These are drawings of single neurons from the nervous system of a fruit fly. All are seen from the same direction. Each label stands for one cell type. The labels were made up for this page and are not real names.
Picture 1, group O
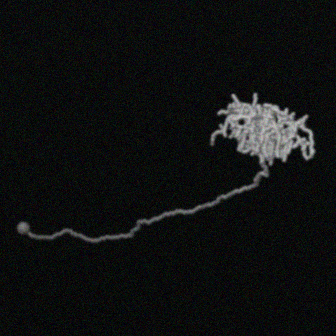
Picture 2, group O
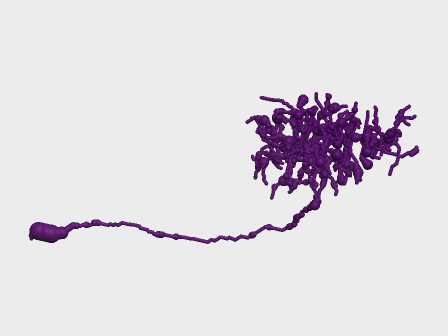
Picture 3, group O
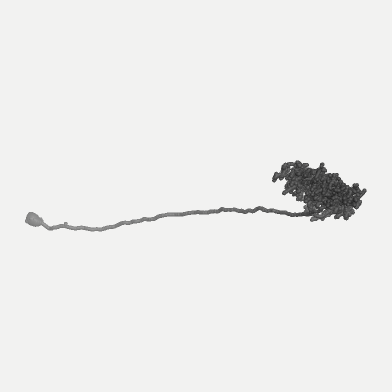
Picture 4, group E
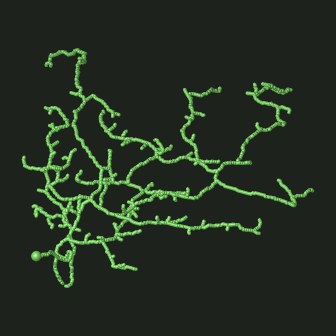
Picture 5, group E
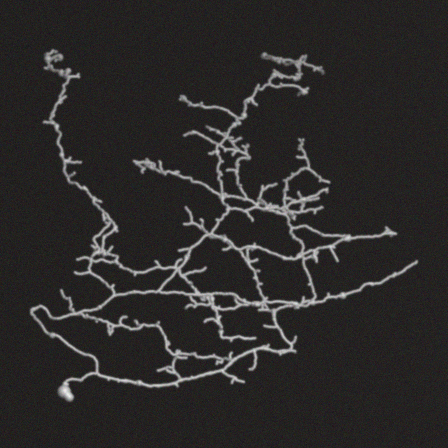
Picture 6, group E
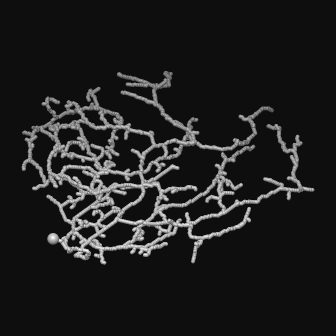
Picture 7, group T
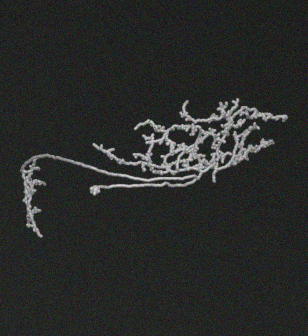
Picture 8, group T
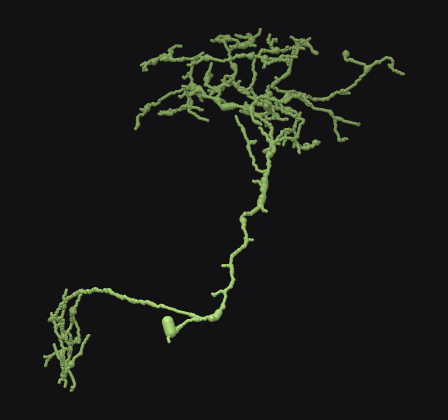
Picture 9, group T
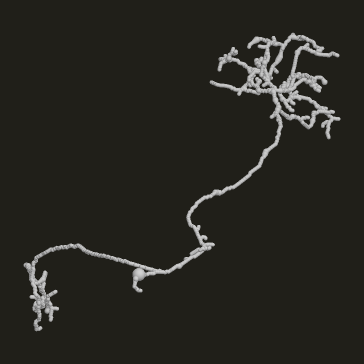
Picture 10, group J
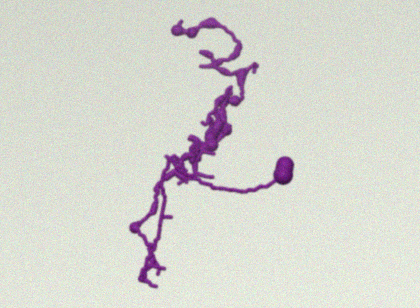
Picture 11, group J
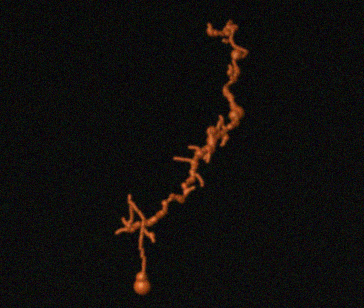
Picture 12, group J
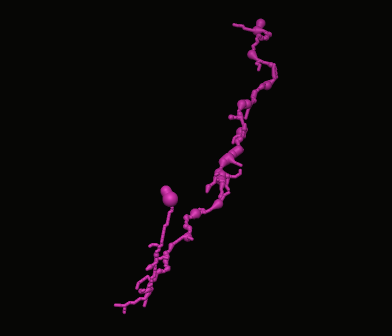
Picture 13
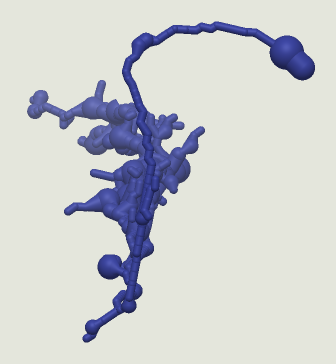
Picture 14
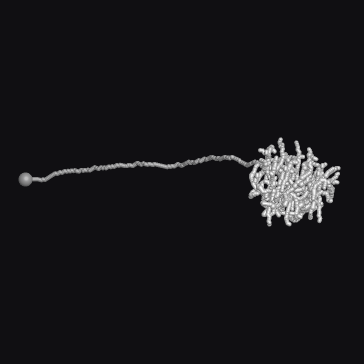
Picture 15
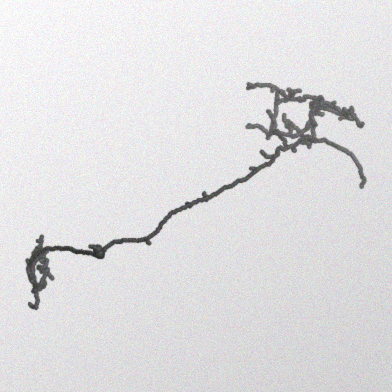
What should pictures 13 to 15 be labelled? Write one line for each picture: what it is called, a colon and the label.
13: group J
14: group O
15: group T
